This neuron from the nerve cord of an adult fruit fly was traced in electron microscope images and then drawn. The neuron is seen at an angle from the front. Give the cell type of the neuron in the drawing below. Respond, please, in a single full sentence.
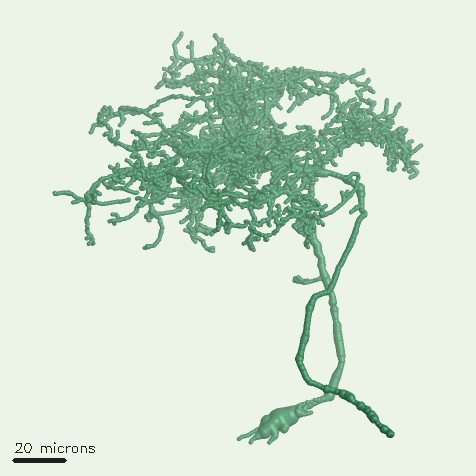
By cell type, this neuron is classified as tp2 MN.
